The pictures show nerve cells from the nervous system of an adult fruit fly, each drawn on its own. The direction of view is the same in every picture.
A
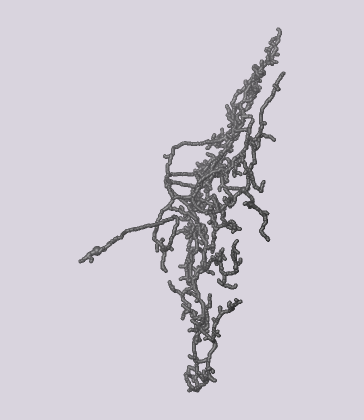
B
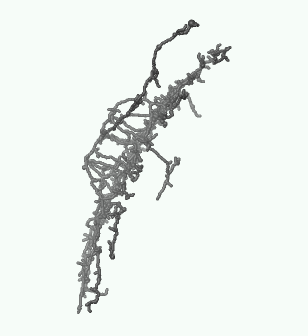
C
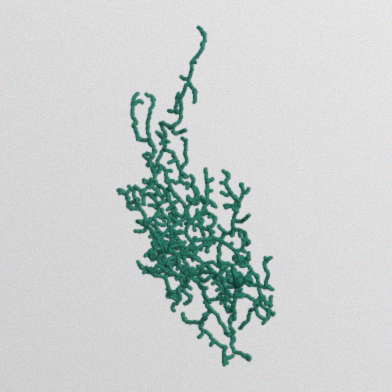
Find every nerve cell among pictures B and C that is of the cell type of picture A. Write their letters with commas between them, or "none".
B, C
